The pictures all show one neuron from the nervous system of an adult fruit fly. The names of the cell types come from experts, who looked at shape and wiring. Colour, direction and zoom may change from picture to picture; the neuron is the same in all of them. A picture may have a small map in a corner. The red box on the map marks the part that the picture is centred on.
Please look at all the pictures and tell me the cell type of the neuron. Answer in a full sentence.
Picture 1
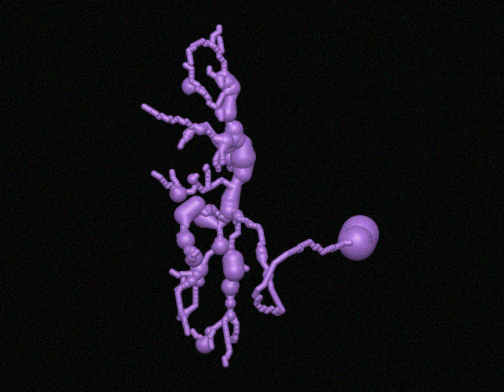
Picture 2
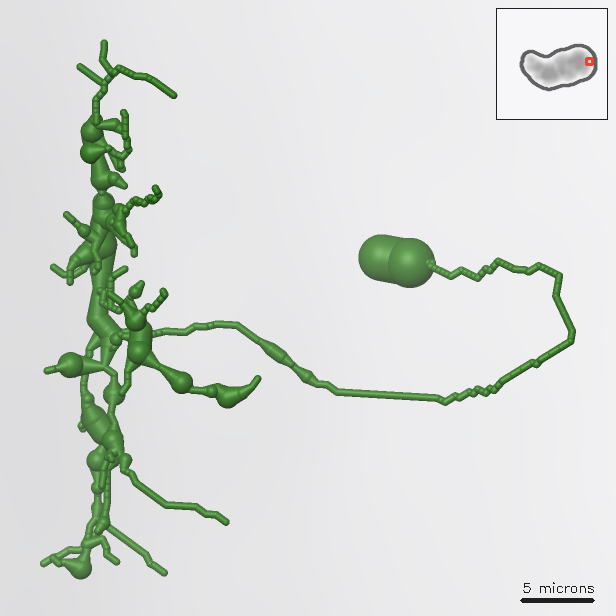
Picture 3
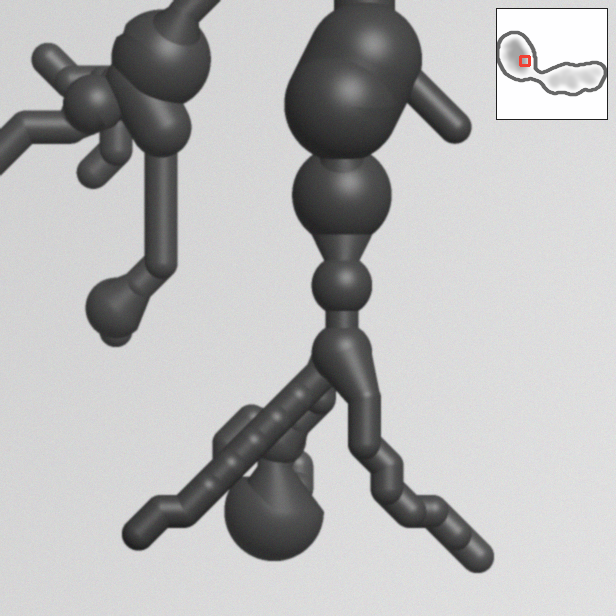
The cell type is Dm8a.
